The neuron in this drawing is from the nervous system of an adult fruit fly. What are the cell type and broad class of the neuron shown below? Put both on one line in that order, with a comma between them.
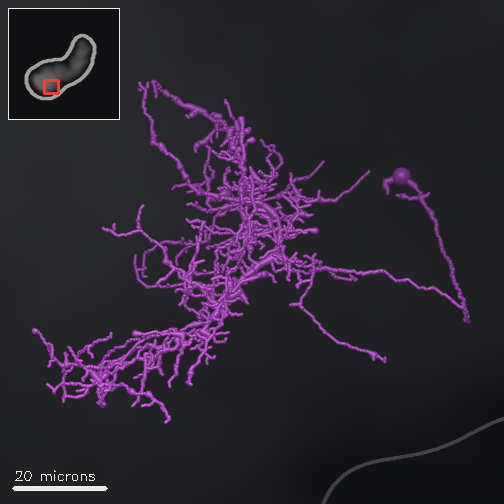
PRW057, central-brain intrinsic neuron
